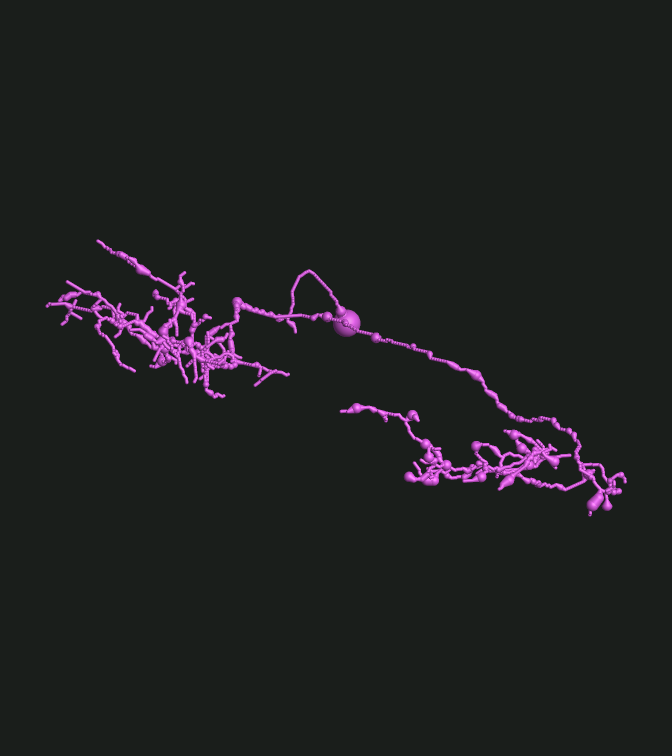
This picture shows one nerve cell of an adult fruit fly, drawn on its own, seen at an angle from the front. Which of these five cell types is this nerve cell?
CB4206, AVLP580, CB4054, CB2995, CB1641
CB4206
